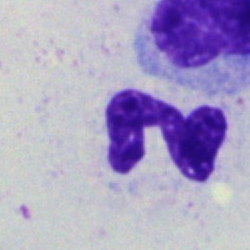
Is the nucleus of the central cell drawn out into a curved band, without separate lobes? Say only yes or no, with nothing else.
Yes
